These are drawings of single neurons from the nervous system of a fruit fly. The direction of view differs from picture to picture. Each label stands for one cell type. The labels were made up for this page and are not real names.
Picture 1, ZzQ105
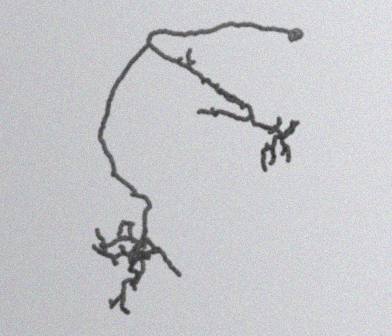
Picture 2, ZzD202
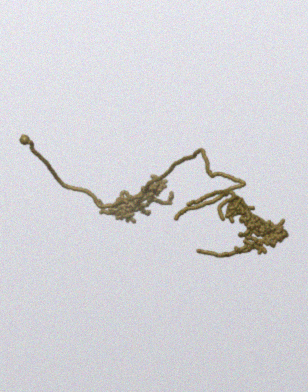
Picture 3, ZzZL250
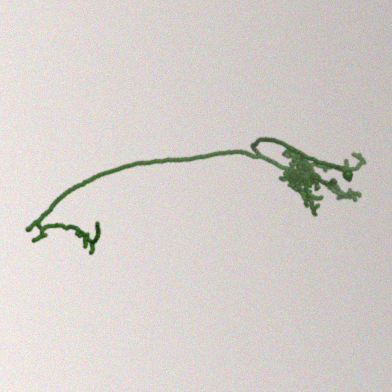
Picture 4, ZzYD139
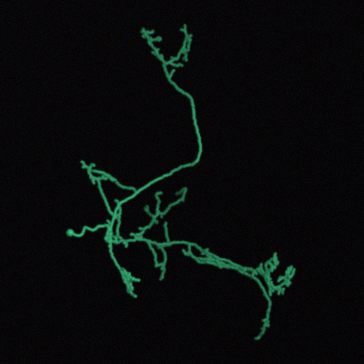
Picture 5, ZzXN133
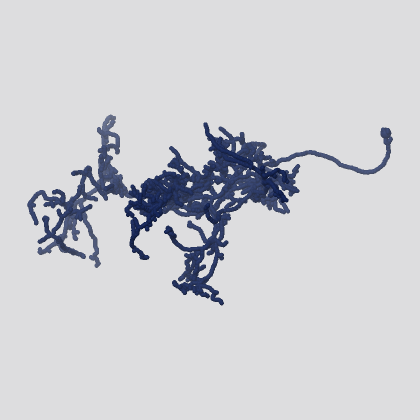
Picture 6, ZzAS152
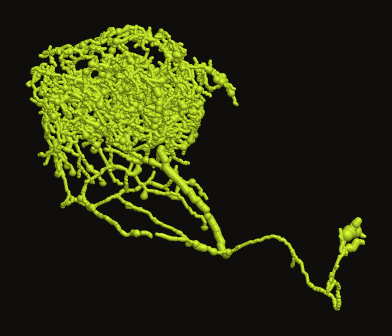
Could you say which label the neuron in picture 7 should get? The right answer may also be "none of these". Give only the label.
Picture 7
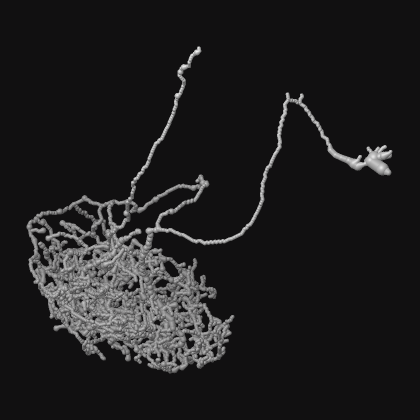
ZzAS152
